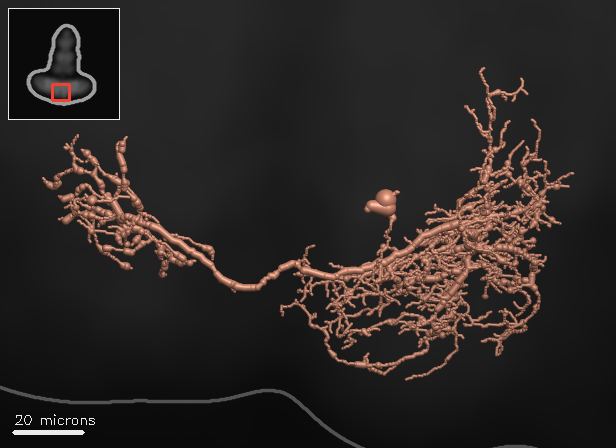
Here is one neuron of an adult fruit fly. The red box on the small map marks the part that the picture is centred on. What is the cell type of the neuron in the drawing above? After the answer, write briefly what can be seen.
Its cell type is GNG143. Its broad class is central-brain intrinsic neuron. The cell body is in the middle of the picture. By the scale bar it is about 160 microns wide in this view. The picture shows more than a hundred branch ends.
